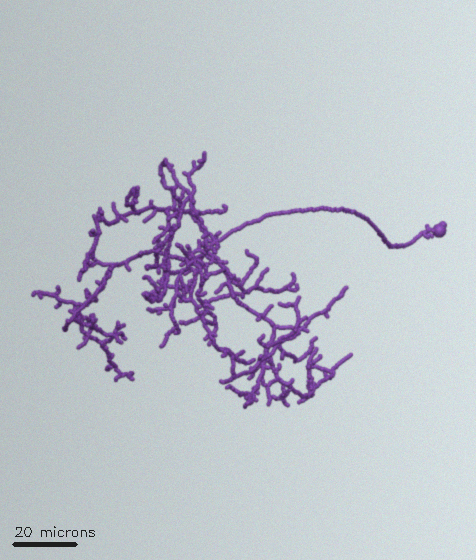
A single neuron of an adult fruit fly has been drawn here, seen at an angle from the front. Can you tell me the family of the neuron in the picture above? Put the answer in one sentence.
The family is hemilineage 04B.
